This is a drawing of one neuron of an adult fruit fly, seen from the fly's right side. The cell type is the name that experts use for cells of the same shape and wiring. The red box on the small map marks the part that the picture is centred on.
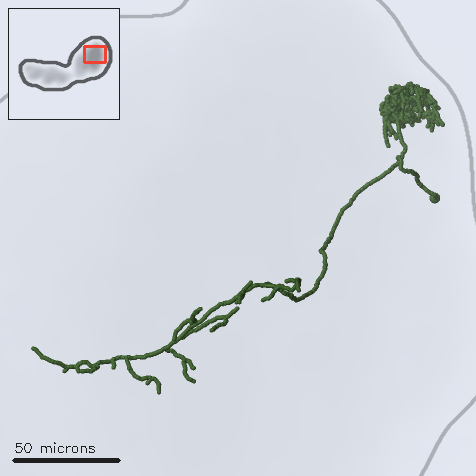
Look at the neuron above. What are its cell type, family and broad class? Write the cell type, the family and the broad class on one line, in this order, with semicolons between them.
AOTU002_a; hemilineage AOTUv4_dorsal; central-brain intrinsic neuron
